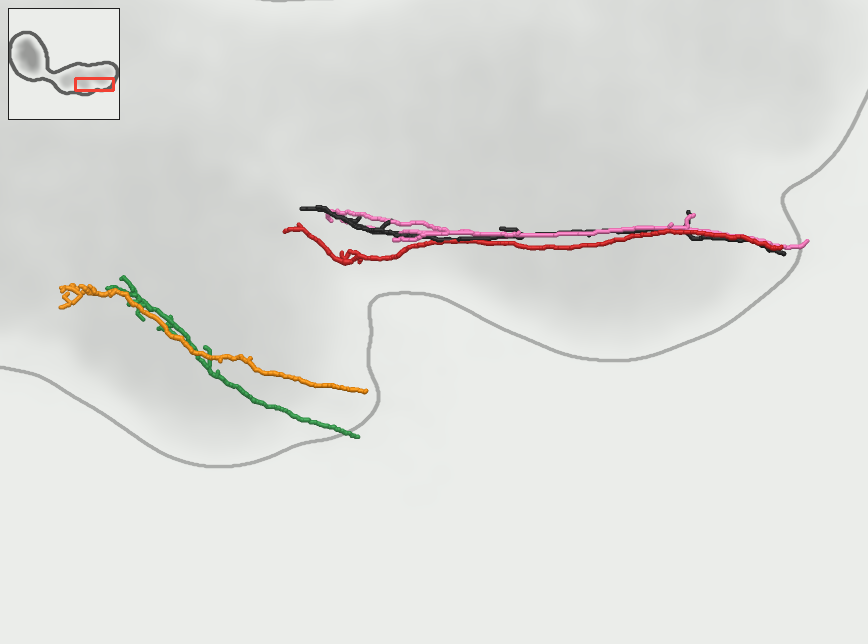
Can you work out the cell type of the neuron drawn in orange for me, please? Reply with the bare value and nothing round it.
SNpp47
